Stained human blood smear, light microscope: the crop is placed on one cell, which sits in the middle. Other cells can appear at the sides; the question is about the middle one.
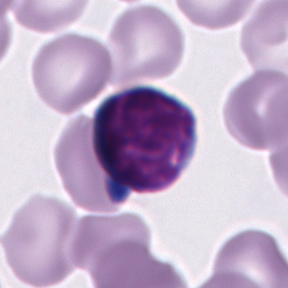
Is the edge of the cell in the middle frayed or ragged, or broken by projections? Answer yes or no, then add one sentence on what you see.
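Yes. A small deep-blue bleb protrudes from the lower-left edge of the cell.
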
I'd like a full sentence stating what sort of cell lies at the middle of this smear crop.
The cell under consideration, at the middle of the crop, is a typical lymphocyte.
